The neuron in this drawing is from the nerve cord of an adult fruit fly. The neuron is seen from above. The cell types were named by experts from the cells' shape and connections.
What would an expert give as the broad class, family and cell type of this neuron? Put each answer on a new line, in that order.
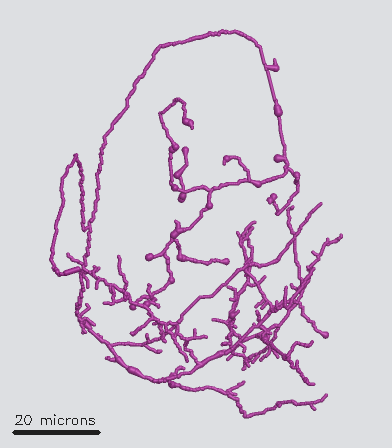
sensory neuron entering the nerve cord
class mechanosensory proprioceptive
SNpp48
